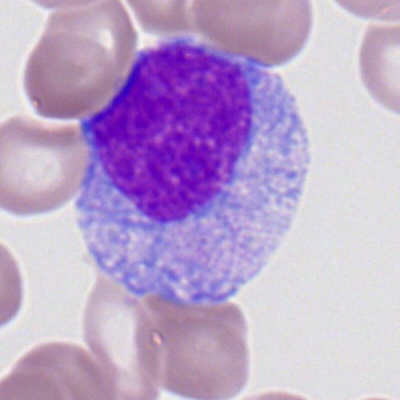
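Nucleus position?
Off-centre, toward the upper left.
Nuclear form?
A single unlobed mass.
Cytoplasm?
Abundant, about half the cell or more, with fine granules scattered throughout.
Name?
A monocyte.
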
